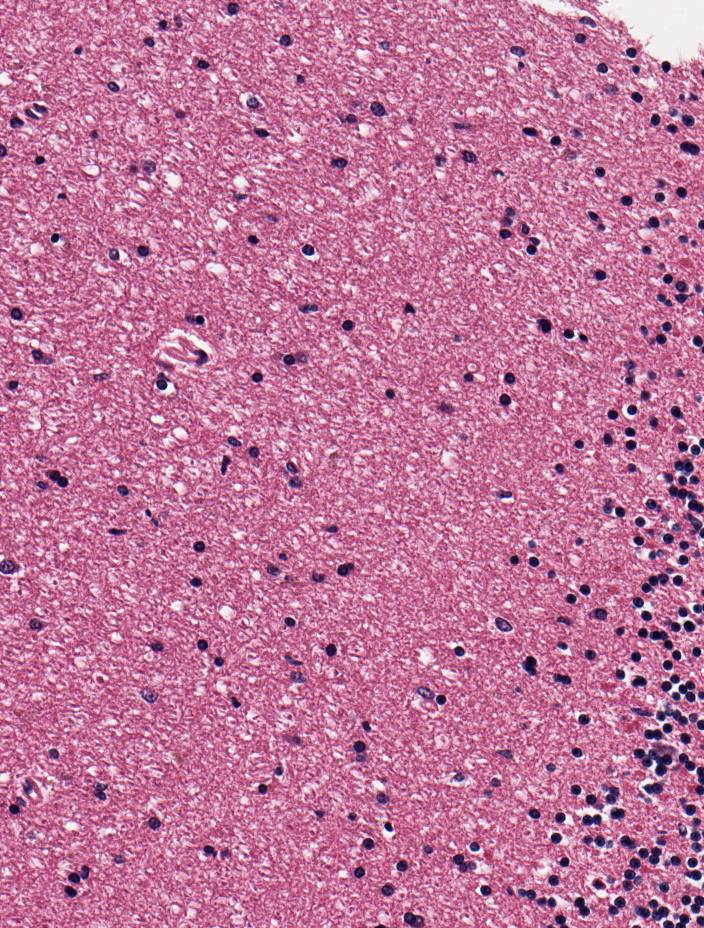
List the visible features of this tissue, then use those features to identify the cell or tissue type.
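Most of the field, left and centre, is pale pink, finely fibrillary matrix with sparse nuclei and small clear round vacuoles. A crowded band of cells has small, round, deeply basophilic nuclei and scant cytoplasm. No row of large cell bodies lines the border. That's cerebellum.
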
